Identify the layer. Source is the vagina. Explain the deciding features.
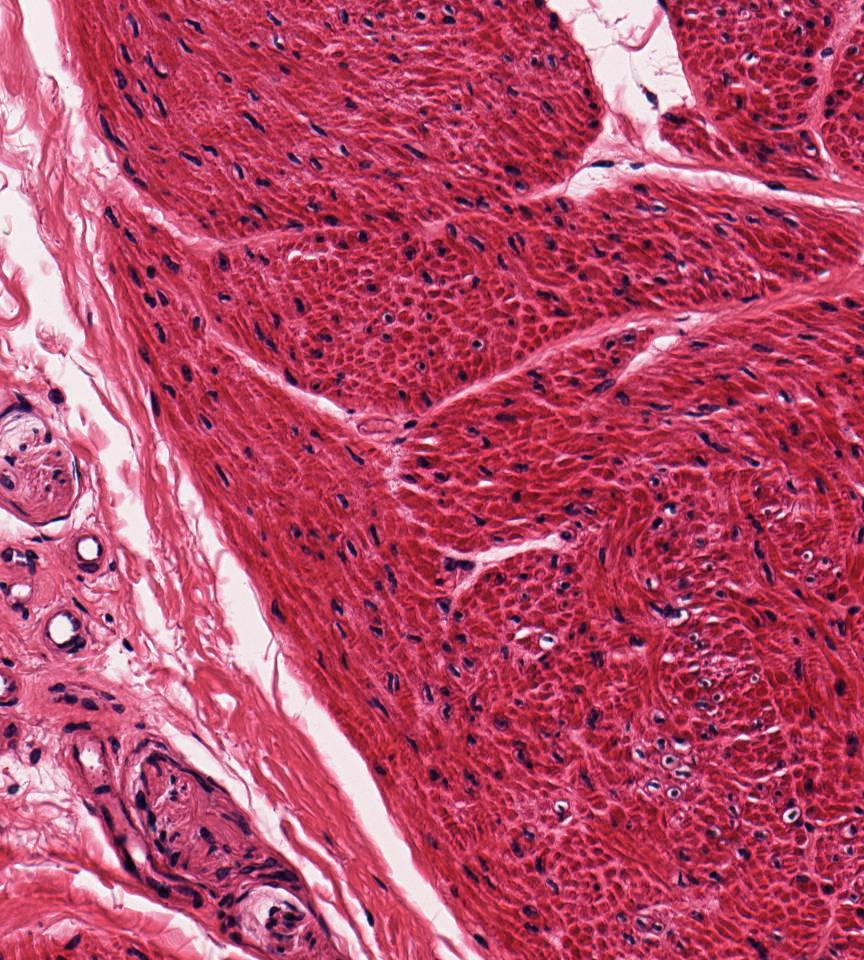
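That's smooth muscle you're looking at. Over on the right and lower right the cells are cut across into small polygonal profiles, some with a round nucleus sitting in the middle, and their cytoplasm takes a deep eosinophilic red.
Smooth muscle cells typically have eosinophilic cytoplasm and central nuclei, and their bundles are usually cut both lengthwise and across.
The fibres show no cross-striations, and there's no epithelium anywhere in the field.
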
